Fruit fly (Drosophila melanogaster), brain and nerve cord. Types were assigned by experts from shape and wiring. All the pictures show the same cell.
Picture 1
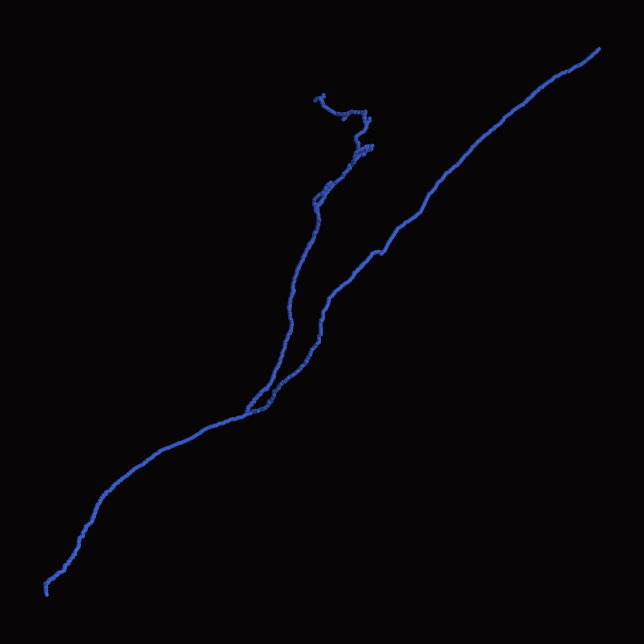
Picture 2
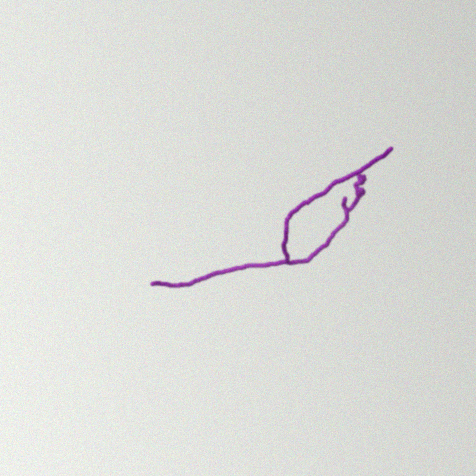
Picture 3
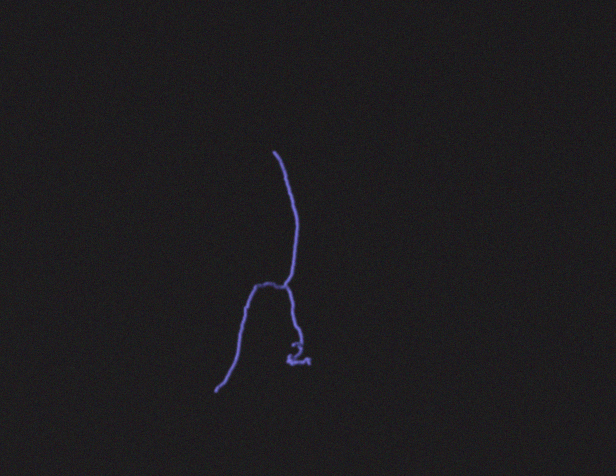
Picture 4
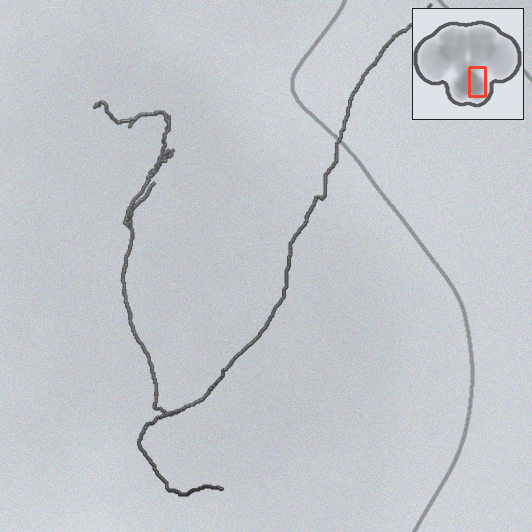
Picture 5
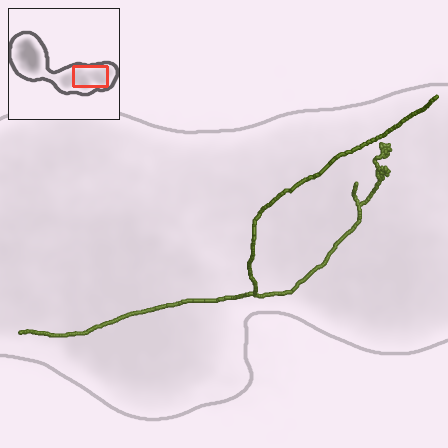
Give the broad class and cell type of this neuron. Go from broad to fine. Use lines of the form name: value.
broad class: sensory neuron entering the nerve cord
cell type: SNxx25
